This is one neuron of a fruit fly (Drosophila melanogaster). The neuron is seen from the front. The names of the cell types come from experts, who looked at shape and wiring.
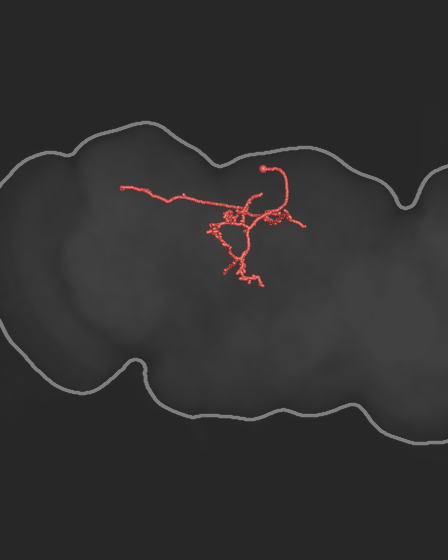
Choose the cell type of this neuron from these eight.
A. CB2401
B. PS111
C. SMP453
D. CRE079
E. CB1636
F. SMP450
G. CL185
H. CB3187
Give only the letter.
F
